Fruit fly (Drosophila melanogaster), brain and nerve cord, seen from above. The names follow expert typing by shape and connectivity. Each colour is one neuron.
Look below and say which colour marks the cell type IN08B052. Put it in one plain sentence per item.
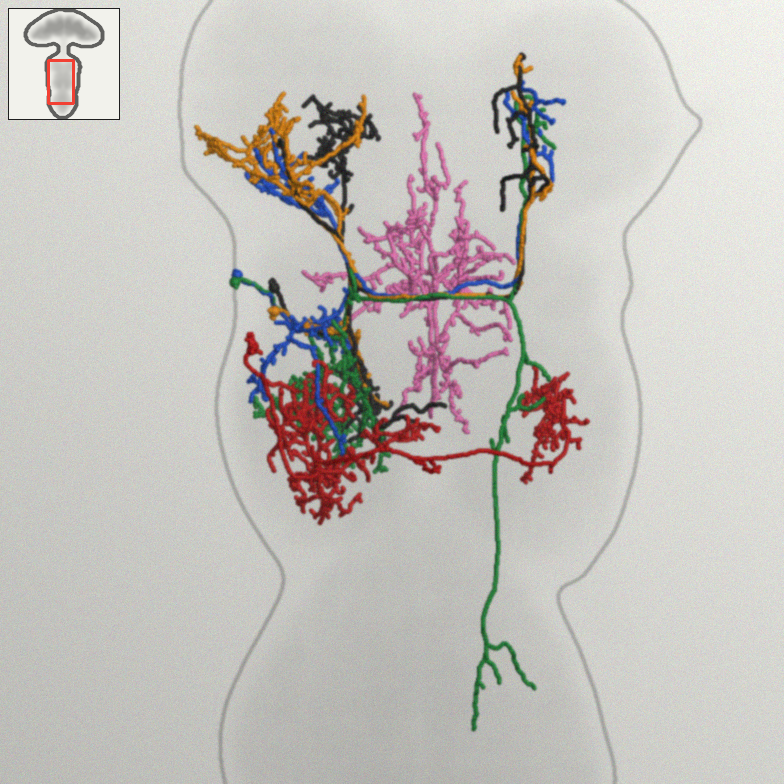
The colour is black.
